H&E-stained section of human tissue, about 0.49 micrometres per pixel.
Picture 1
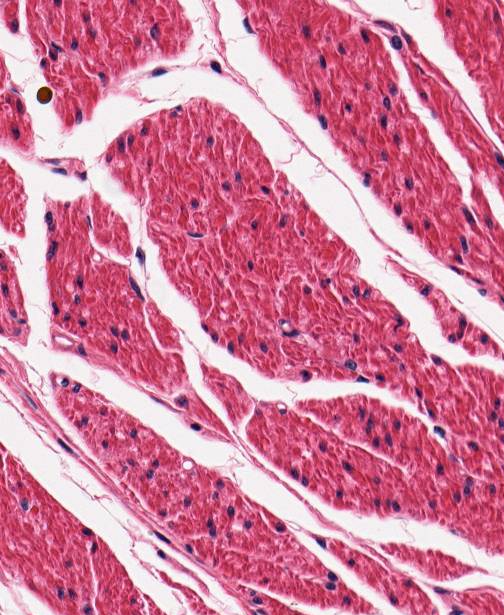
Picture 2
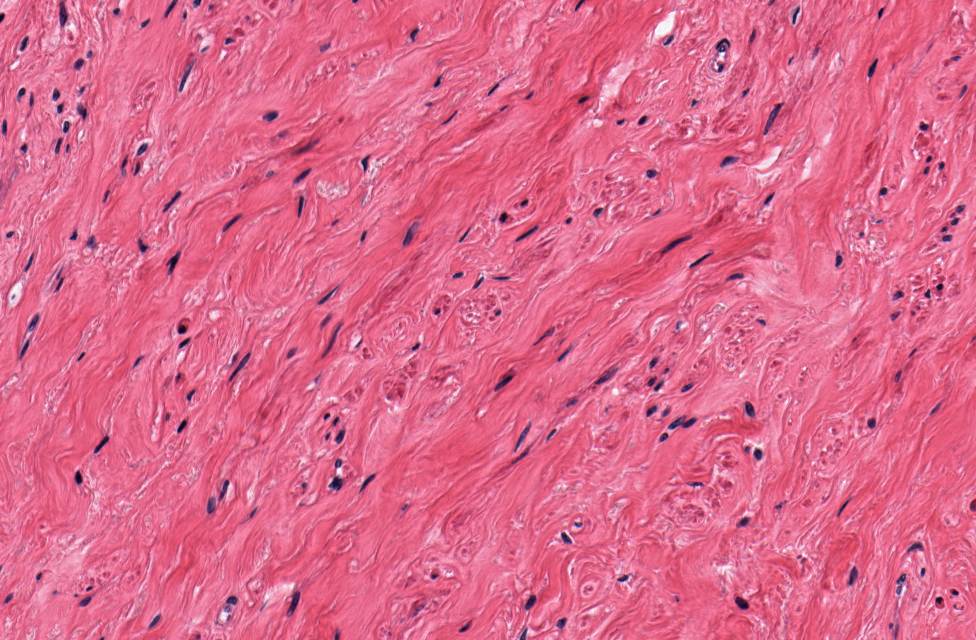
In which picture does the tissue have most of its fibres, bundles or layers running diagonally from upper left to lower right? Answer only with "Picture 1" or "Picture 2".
Picture 1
